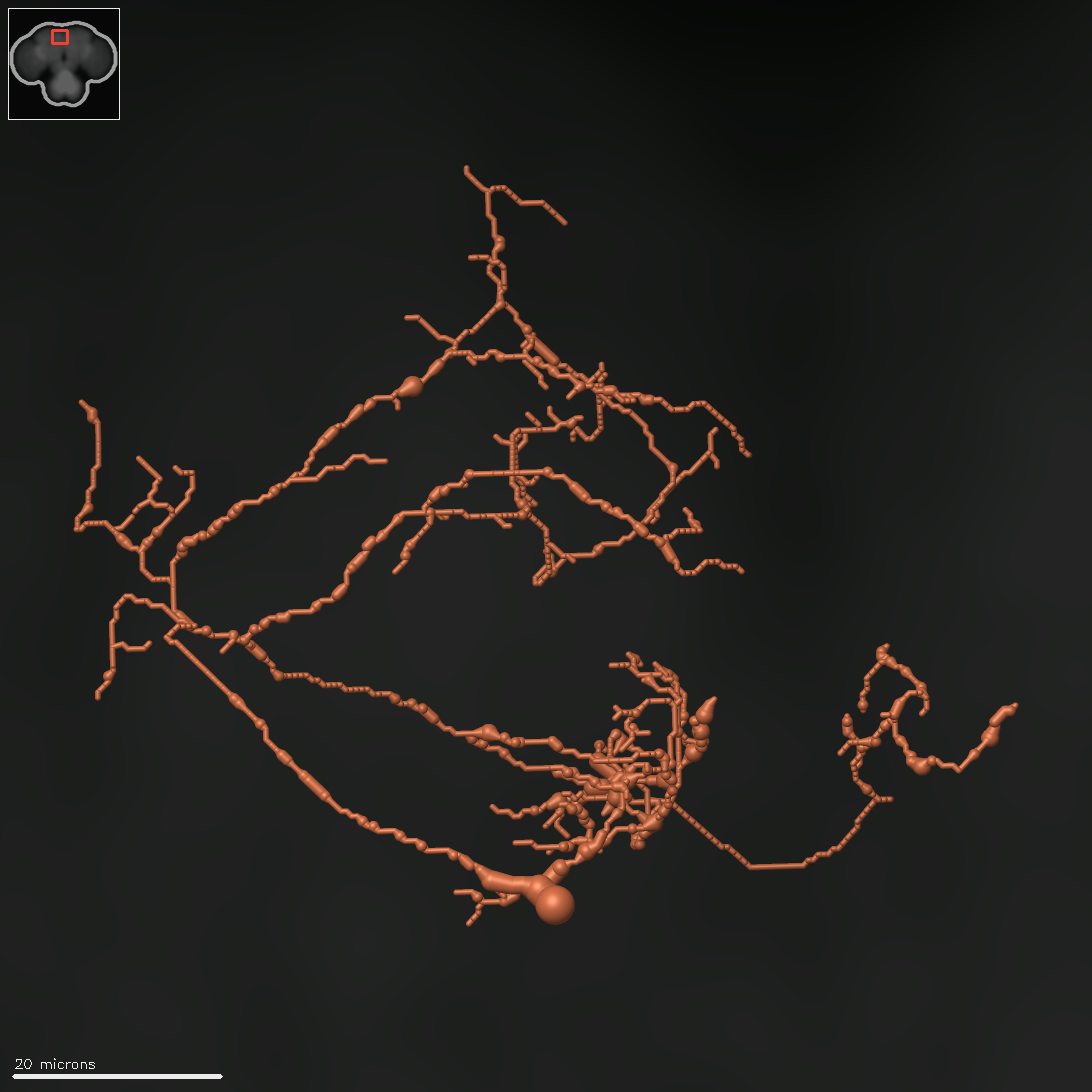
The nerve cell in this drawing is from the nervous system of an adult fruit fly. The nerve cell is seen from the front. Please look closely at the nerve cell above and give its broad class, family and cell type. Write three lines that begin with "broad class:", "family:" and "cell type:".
broad class: central-brain intrinsic neuron
family: class DAN
cell type: PAM08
